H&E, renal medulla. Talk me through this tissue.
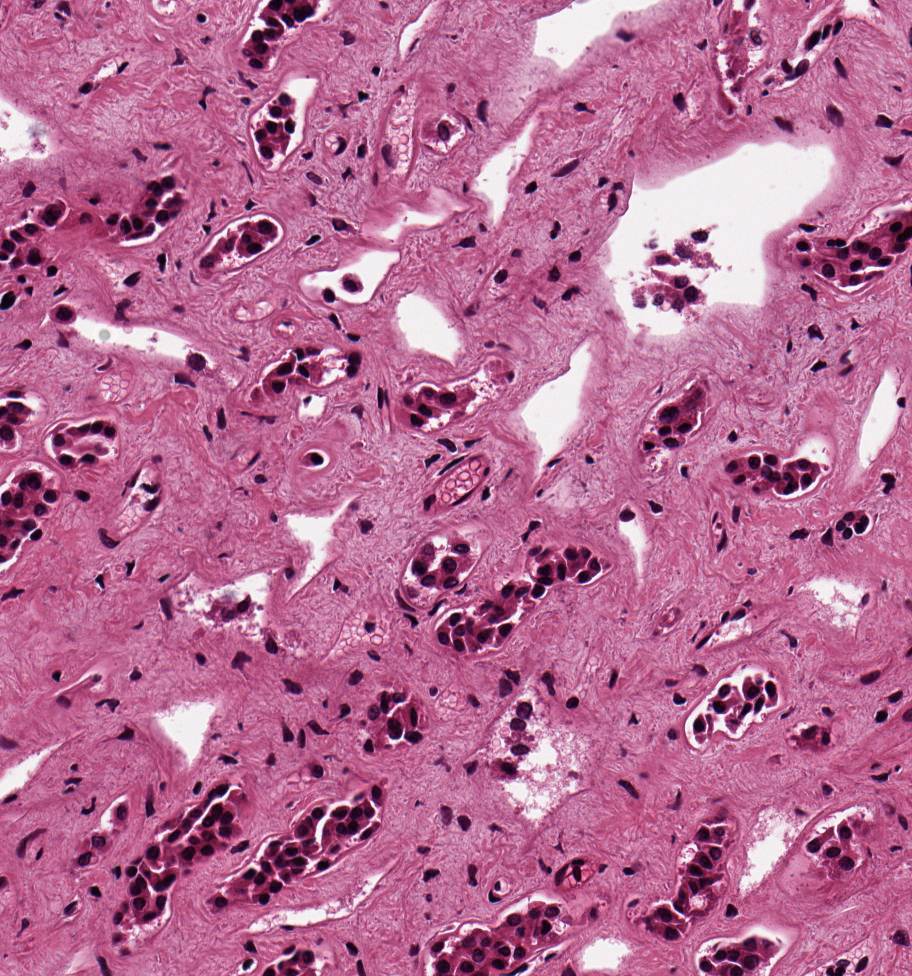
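Look across the whole field and you'll see dense pink fibrous stroma, dotted everywhere with many small irregular spaces. Many of those spaces hold tight clusters of rounded cells with dark purple nuclei. Notice the thin white cleft that separates the clusters from the stroma around them. Here and there in the stroma, small spindle and stellate cells with dark nuclei are sparsely scattered.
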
